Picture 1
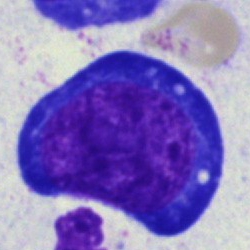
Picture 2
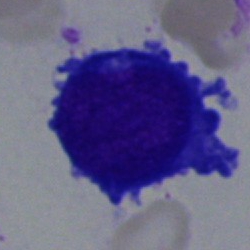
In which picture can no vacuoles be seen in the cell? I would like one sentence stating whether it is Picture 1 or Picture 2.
It is the cell in Picture 2 whose cytoplasm is without vacuoles.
